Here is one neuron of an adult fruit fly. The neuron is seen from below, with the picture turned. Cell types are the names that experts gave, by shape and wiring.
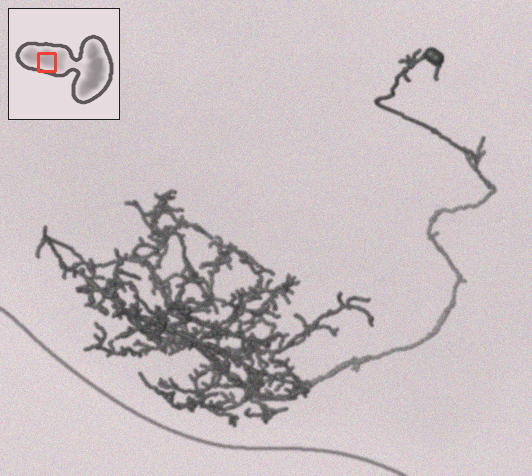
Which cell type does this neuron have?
IN02A015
